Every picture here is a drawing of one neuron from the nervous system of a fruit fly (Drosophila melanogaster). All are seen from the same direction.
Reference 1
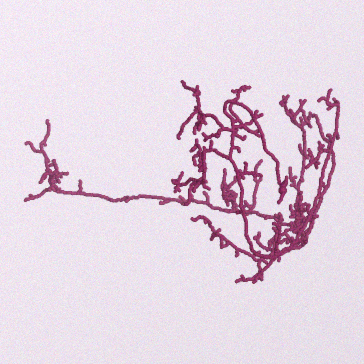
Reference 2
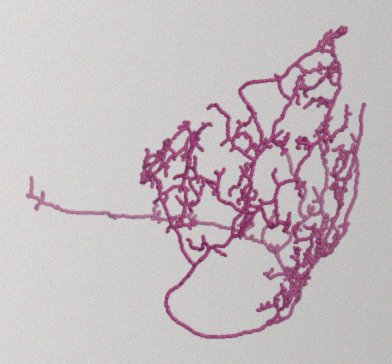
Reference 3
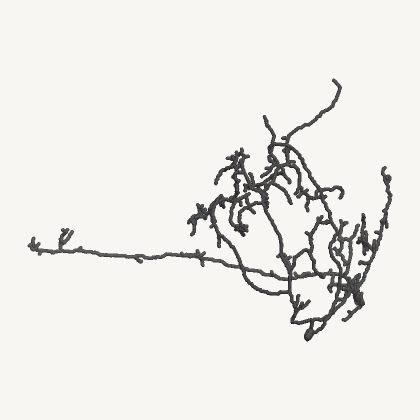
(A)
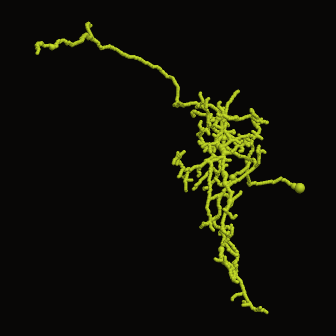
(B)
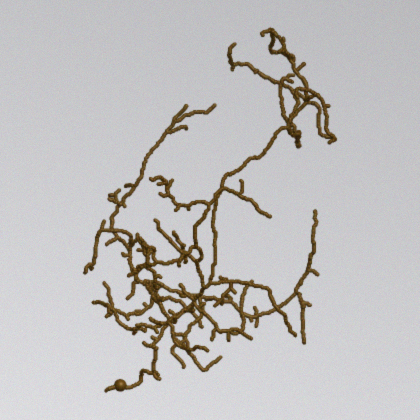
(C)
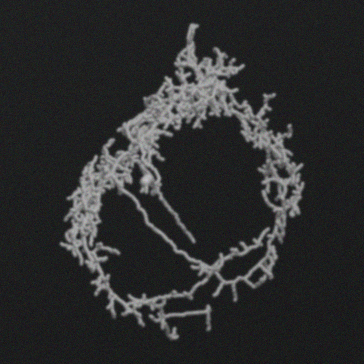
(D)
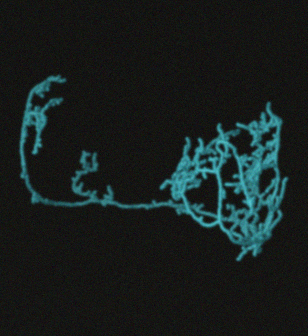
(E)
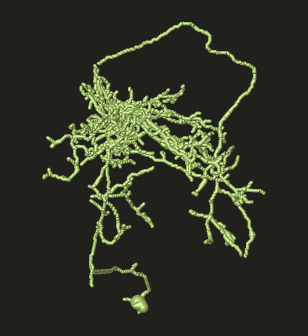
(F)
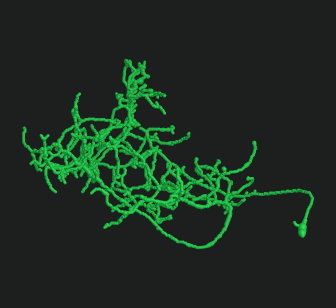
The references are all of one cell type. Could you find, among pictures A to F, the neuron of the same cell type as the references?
Picture D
